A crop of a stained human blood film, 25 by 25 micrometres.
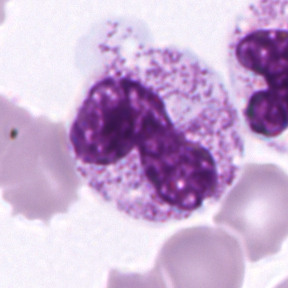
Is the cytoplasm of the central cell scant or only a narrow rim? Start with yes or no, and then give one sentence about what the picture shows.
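No. The cytoplasm is plentiful and pale lilac.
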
